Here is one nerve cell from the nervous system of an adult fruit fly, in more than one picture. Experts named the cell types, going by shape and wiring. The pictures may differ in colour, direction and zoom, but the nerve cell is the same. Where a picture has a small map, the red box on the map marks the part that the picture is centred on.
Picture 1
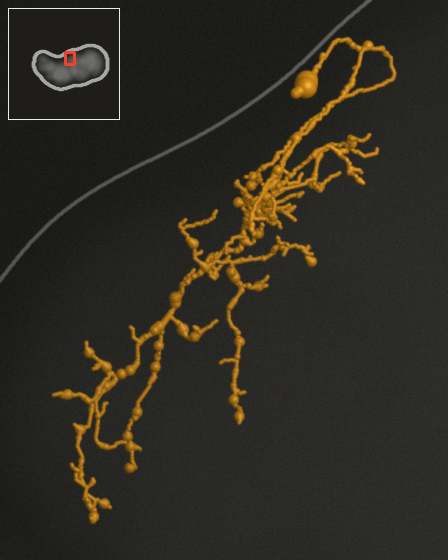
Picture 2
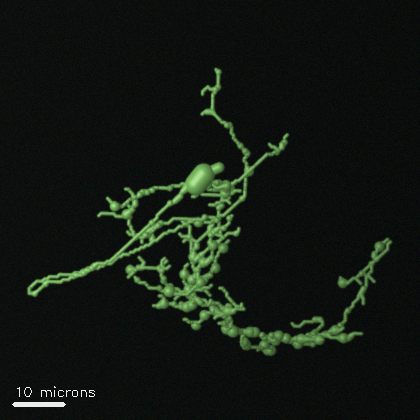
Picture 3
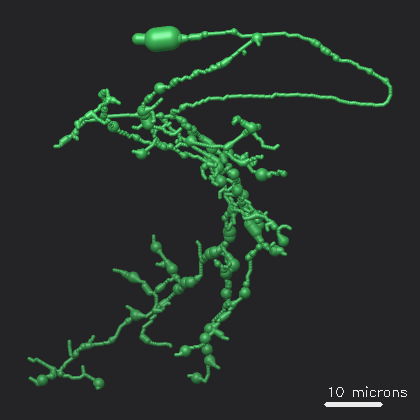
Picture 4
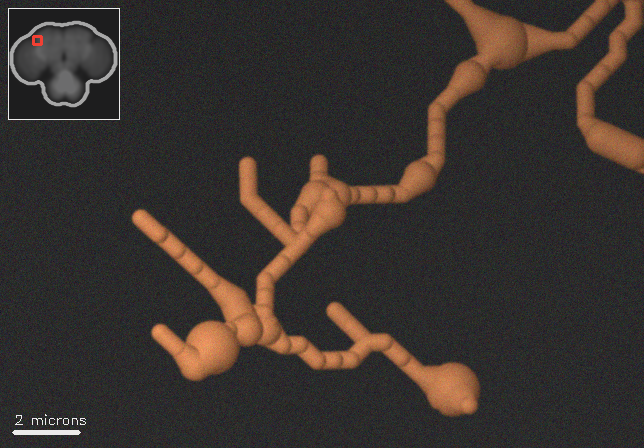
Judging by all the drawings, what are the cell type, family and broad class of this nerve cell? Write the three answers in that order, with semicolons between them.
CB2920; hemilineage LHd2; central-brain intrinsic neuron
